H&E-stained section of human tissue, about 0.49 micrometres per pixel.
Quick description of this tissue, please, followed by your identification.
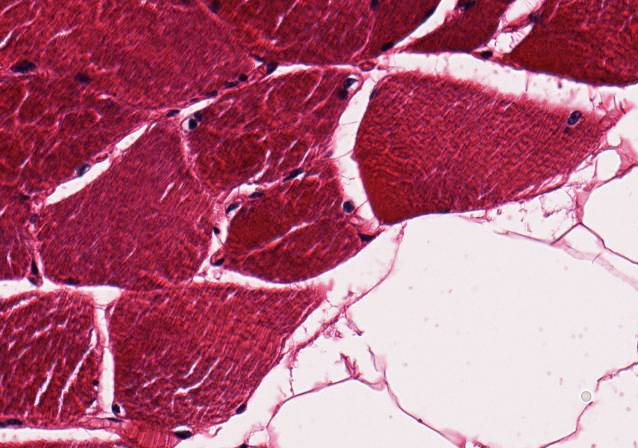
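Upper and left field: closely packed polygonal profiles of muscle fibres in cross section. Dark nuclei at fibre edges, not centres. Cytoplasm deep red, finely mottled. Lower right: large empty thin-walled adipocytes. Tissue: skeletal muscle.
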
